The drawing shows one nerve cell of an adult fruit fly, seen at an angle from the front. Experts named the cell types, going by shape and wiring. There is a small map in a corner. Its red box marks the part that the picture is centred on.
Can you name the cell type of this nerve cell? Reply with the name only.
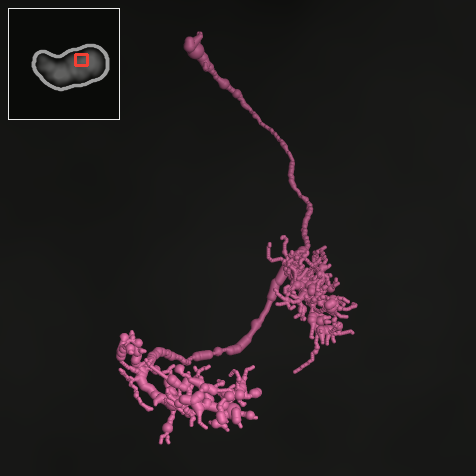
hDeltaB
